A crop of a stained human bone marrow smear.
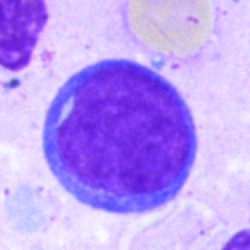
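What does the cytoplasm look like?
A thin rim of deep blue around the nucleus, and I can't find any granules in it.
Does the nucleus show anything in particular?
Yes, a small pale slit at its upper left edge.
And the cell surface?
It has no projections.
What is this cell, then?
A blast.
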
